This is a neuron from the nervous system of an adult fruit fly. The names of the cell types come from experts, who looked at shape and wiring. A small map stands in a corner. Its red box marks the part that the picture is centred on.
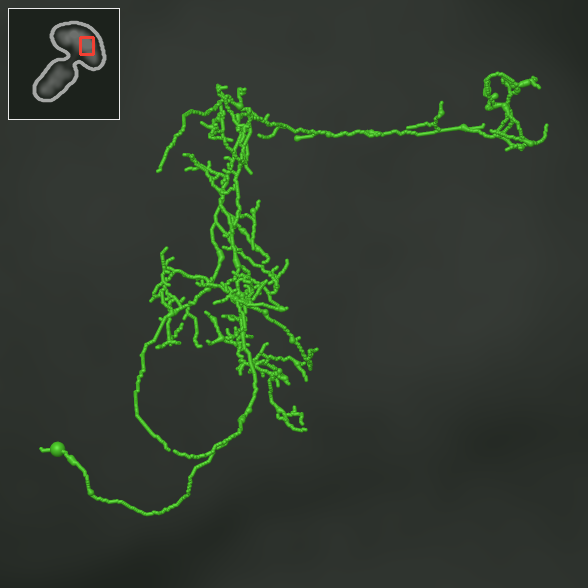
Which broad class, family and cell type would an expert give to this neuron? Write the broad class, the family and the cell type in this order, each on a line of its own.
central-brain intrinsic neuron
hemilineage VPNp&v1_ventral
PLP181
